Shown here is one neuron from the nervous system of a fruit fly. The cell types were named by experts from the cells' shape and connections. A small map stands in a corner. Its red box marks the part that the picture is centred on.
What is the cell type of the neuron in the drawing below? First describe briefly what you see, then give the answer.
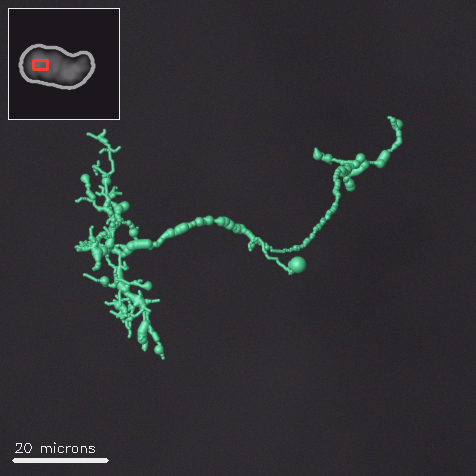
The cell body can be seen in the middle of the picture. By the scale bar it is about 70 microns wide in this view. Dozens of branch ends can be seen. It is a visual projection neuron. The cell type is LLPC2.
